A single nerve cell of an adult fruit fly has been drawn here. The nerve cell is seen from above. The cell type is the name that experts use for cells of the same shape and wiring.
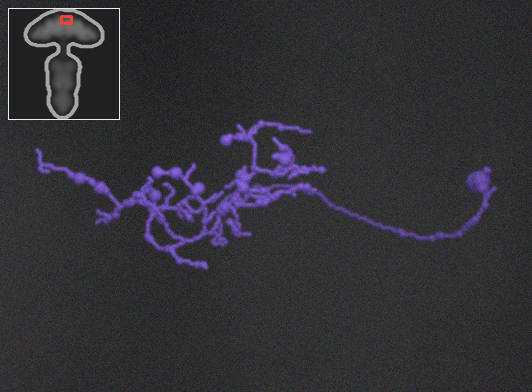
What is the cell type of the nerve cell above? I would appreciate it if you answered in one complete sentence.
As for cell type, this nerve cell is GNG408.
